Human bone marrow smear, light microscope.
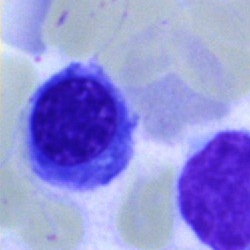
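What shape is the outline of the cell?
Round.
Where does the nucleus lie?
Off-centre, toward the upper left of the cell, with no nucleoli to be seen in it.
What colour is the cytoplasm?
Deep blue.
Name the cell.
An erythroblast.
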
